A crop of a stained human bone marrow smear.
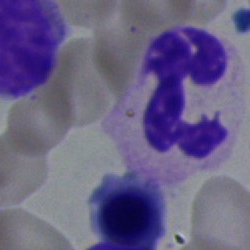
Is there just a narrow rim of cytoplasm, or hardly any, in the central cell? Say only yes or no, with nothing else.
No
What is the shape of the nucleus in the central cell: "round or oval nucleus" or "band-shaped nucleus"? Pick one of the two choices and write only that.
Band-shaped nucleus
